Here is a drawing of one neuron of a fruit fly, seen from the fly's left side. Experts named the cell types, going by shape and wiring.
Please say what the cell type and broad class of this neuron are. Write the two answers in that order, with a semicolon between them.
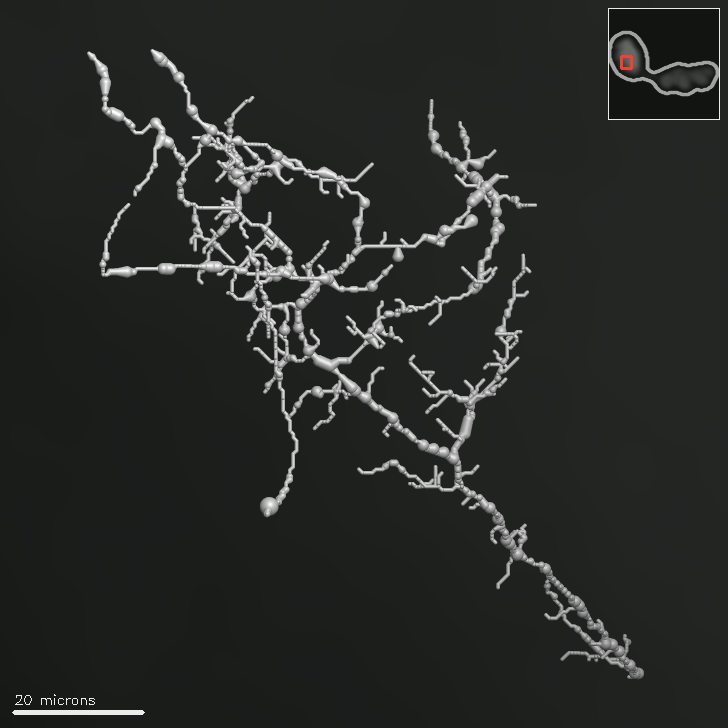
AVLP611; central-brain intrinsic neuron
